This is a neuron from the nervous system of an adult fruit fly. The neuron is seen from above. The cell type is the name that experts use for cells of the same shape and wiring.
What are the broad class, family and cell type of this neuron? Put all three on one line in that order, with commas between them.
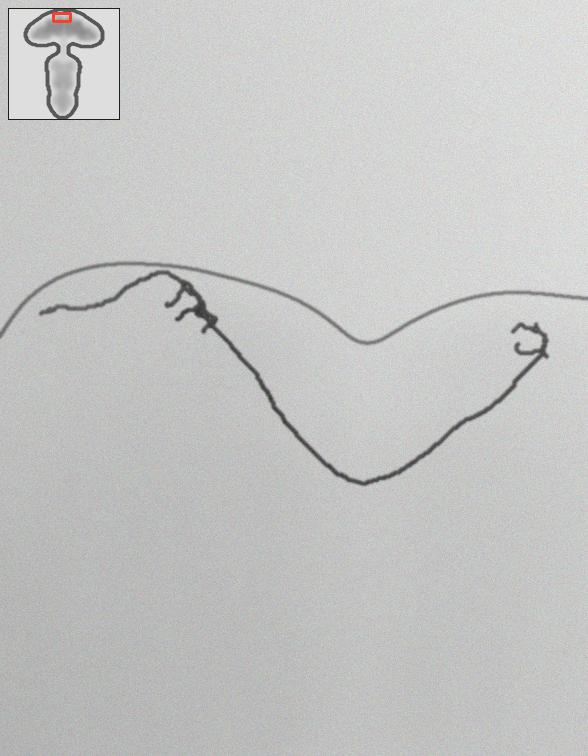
sensory neuron entering the brain, class olfactory, ORN_DA2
